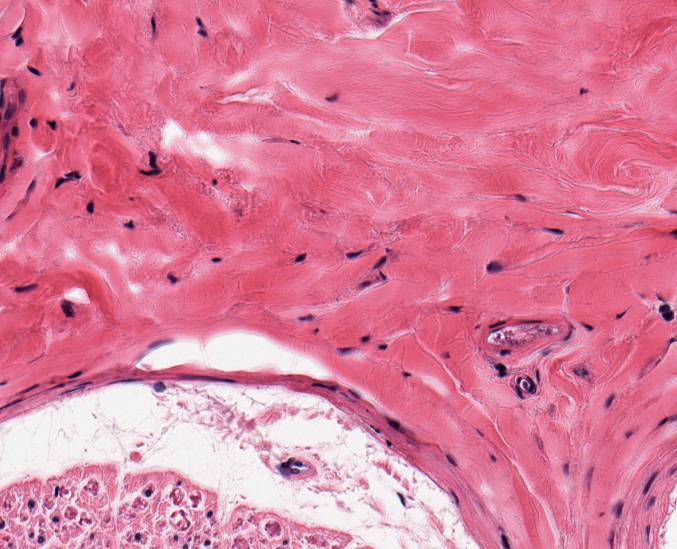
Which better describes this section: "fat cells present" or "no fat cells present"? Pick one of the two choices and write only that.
No fat cells present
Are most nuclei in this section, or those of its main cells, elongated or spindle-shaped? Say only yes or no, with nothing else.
Yes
